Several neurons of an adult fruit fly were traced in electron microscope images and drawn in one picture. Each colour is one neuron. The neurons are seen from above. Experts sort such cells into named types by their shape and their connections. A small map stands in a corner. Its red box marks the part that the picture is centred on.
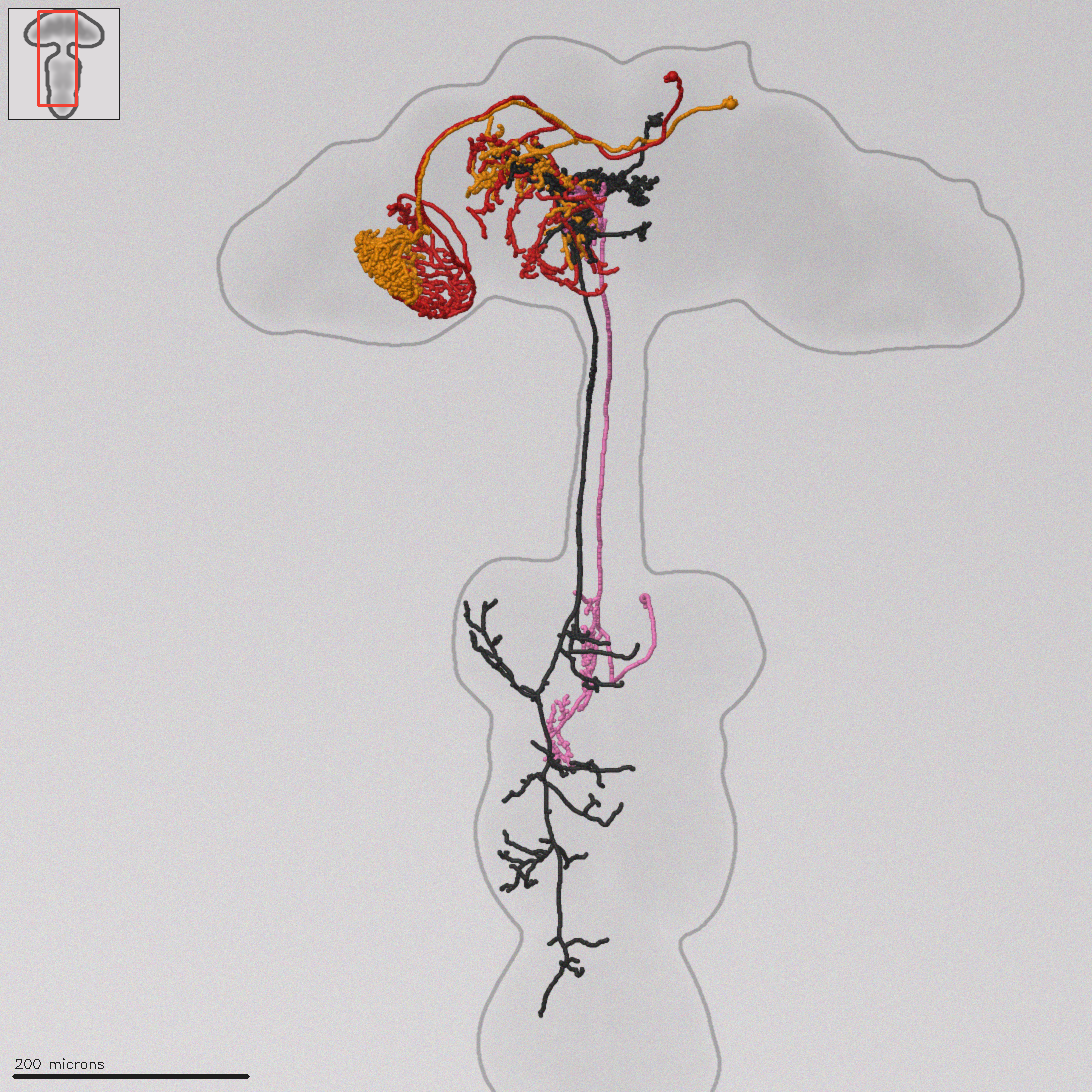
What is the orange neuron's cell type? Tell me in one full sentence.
Under the cell type LoVC14 falls this neuron.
